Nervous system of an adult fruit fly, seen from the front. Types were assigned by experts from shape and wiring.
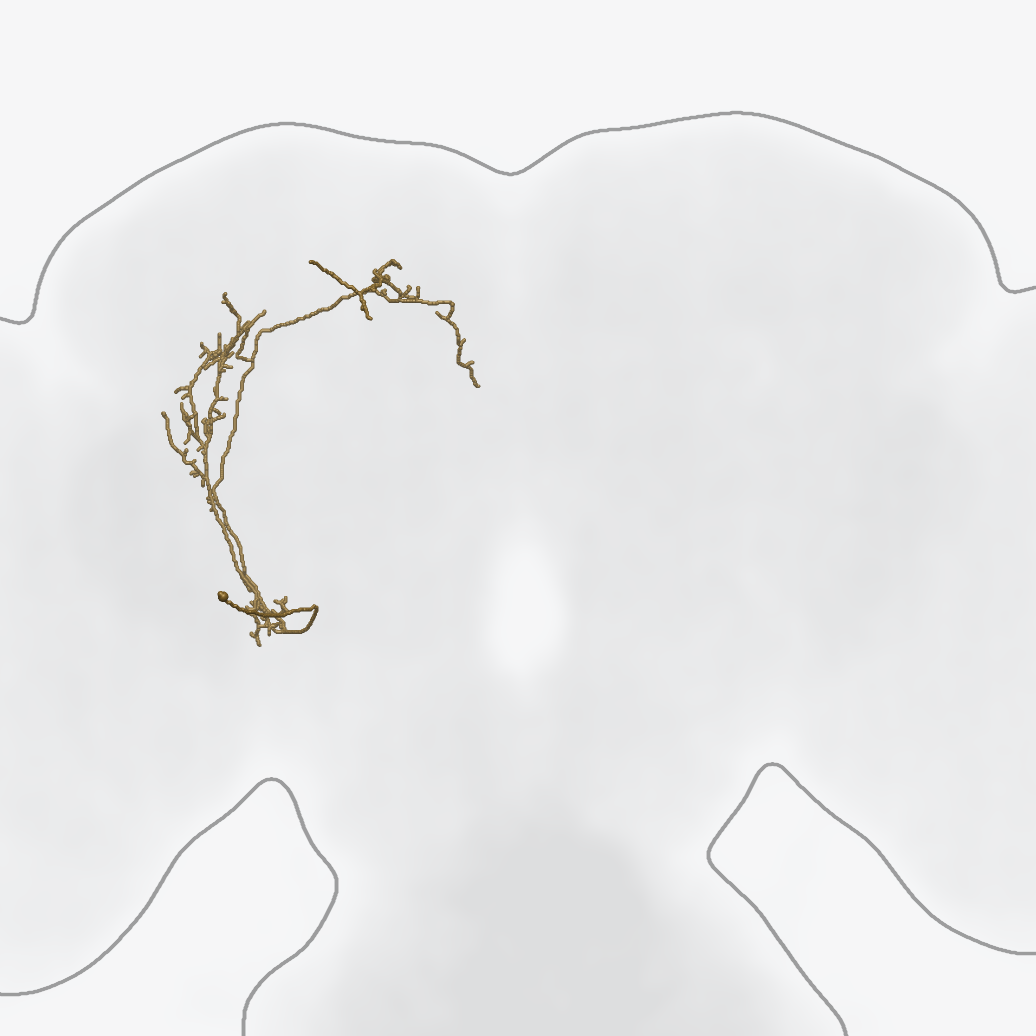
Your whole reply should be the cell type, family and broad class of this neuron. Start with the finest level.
PLP028; hemilineage WEDa2; central-brain intrinsic neuron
